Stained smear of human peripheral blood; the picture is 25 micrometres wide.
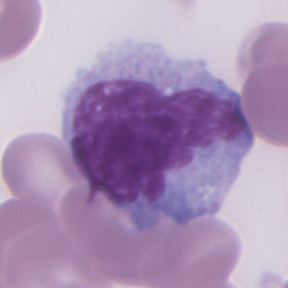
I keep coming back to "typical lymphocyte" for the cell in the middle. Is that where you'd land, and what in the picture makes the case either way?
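Size decides: cell about 16 micrometres across.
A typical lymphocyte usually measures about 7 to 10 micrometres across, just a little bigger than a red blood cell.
At this size the cell is not a typical lymphocyte; it is a monocyte. No distinct nucleoli seen; this fits either name.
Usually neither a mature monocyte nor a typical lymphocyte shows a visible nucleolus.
Also seen: pale greyish-blue cytoplasm with only a faint, fine dusty texture and no coarse granules. Outline irregular, finely frilled along the top. Red cells press against lower left and lower edge.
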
